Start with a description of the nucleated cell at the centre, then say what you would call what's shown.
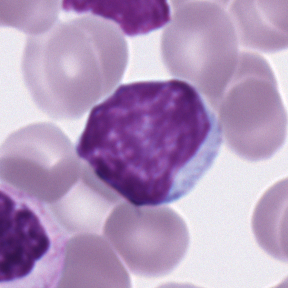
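Cytoplasm: pale greyish blue crescent, lower right side. Nucleus: single undivided mass, no lobes; outline angular with several straight edges. Cell: typical lymphocyte.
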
